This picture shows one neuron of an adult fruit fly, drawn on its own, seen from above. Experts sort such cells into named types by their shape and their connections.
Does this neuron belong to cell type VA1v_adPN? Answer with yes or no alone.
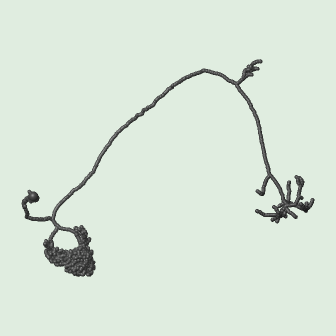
yes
